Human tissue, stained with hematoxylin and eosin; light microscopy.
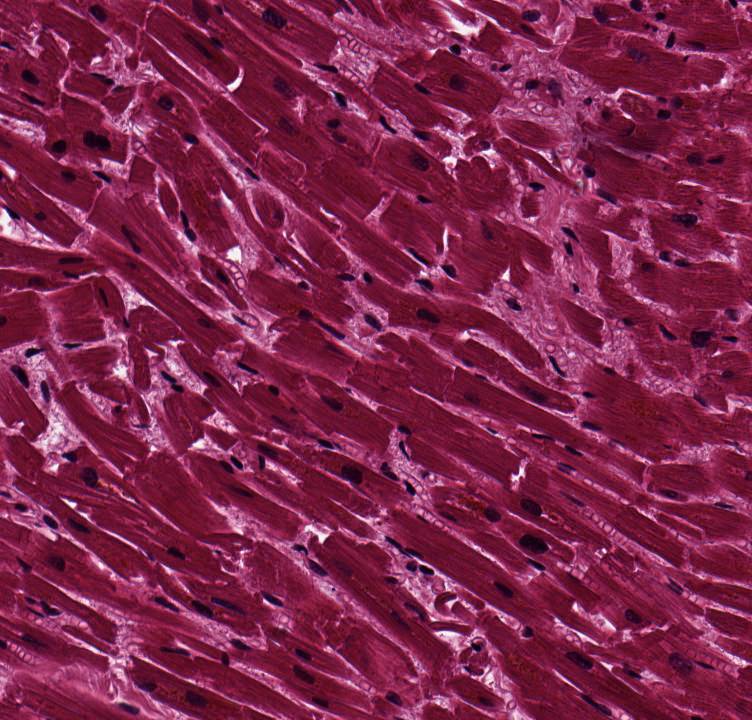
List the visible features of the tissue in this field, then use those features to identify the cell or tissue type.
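Notice the muscle fibres branching and joining, not running as separate parallel cylinders. Dark transverse lines cross them at intervals where one muscle cell meets the next. Slender dark elongated nuclei lie in the narrow spaces between, and there's no fat. That's left ventricle of the heart.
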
